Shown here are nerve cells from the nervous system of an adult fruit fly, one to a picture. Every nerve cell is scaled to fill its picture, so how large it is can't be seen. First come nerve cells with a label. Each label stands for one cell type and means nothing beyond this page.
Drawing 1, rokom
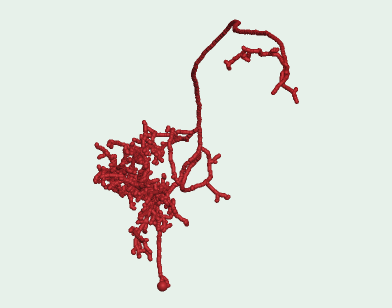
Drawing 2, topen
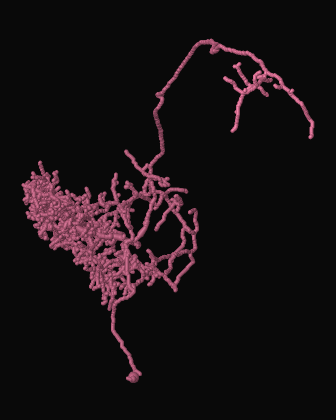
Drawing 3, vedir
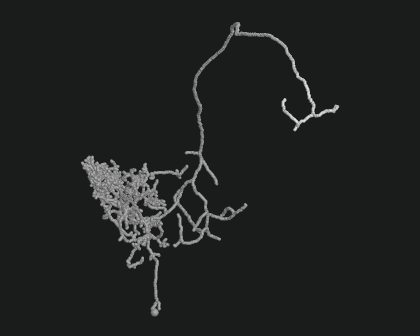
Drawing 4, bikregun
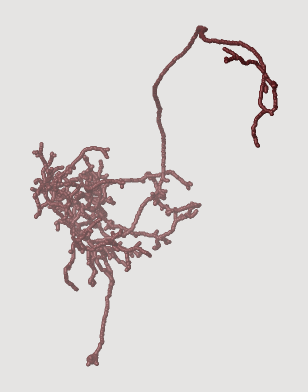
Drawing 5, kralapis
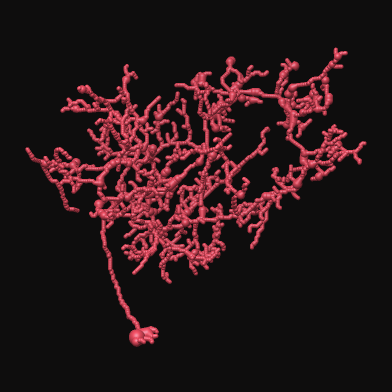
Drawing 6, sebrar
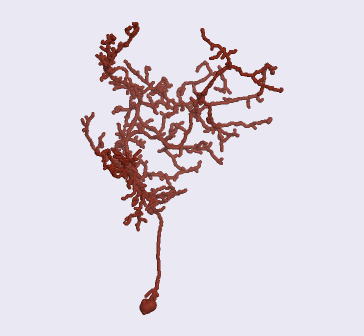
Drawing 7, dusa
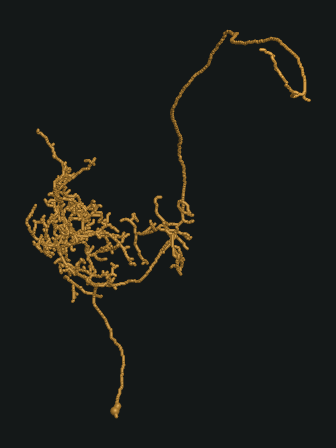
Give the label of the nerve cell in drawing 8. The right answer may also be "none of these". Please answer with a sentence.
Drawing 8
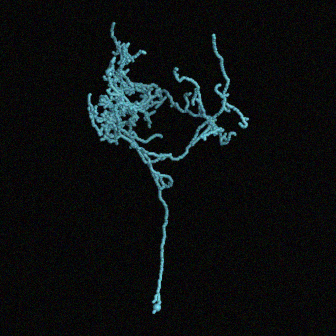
It belongs to dusa.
